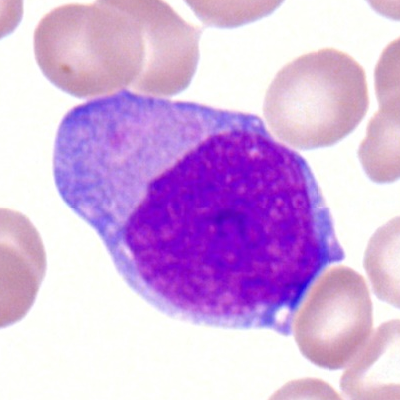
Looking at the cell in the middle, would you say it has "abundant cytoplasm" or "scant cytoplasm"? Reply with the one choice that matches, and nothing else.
Abundant cytoplasm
